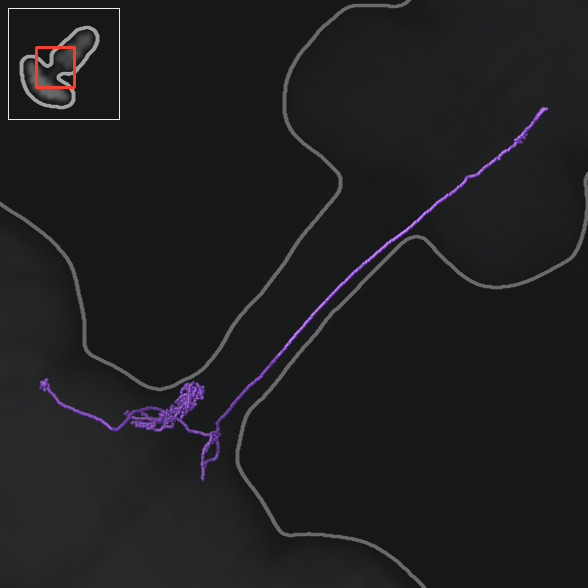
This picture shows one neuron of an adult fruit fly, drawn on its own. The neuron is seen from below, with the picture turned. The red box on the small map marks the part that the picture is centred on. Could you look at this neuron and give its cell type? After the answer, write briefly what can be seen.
The cell type is DNge085. Its broad class is descending neuron. It reaches both the brain and the nerve cord, passing through the neck. As drawn here it is wider than it is tall.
